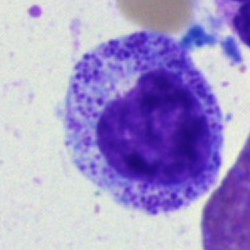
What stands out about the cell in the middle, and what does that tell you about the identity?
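Nucleus off-centre, toward lower right. Chromatin deep purple, a few paler patches. Numerous purple granules fill the cytoplasm; pale blue between them. Cell: myelocyte.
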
